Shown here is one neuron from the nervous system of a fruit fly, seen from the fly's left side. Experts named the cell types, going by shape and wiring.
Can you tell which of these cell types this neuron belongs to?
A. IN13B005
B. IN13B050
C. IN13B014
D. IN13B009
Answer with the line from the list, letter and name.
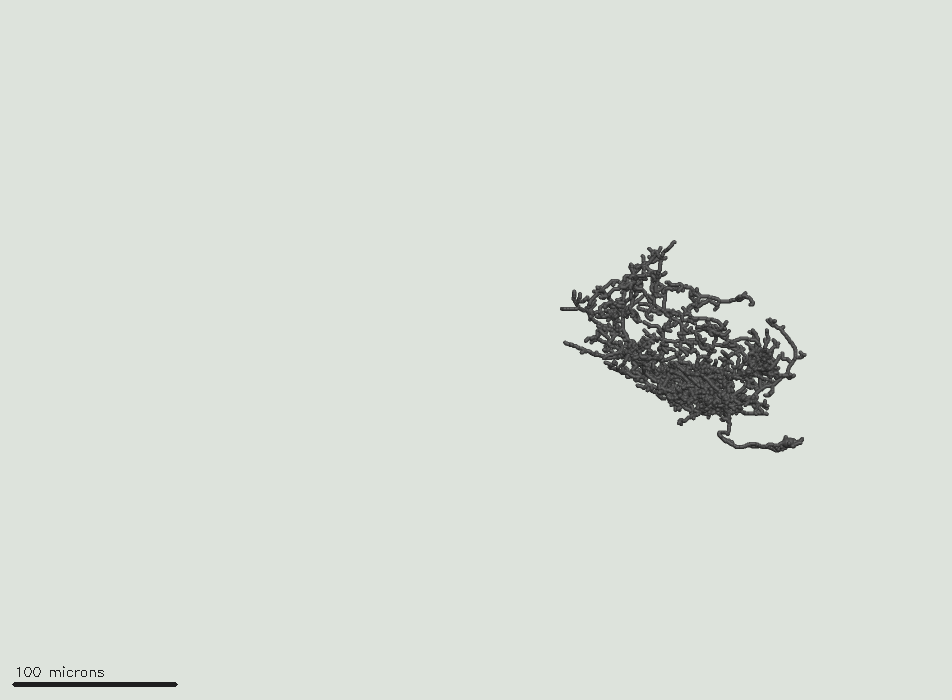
A. IN13B005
